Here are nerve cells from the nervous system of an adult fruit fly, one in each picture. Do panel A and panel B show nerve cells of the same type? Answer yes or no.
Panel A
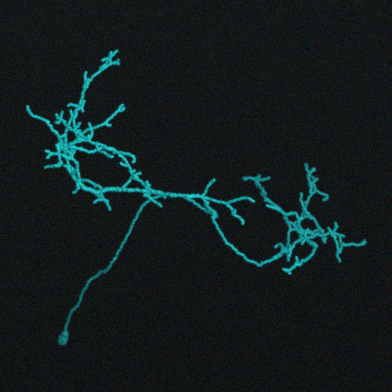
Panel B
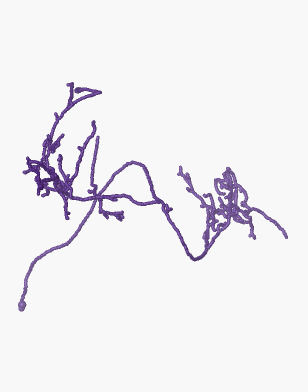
yes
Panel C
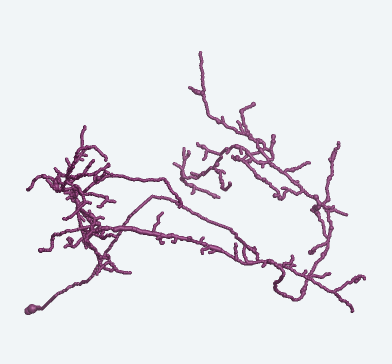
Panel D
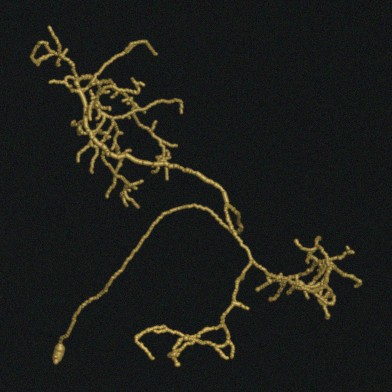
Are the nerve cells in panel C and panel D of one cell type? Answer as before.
no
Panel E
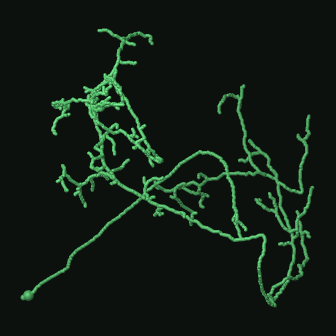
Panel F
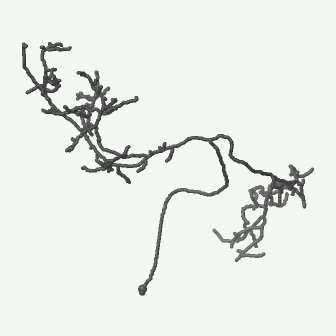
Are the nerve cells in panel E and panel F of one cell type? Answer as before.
yes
